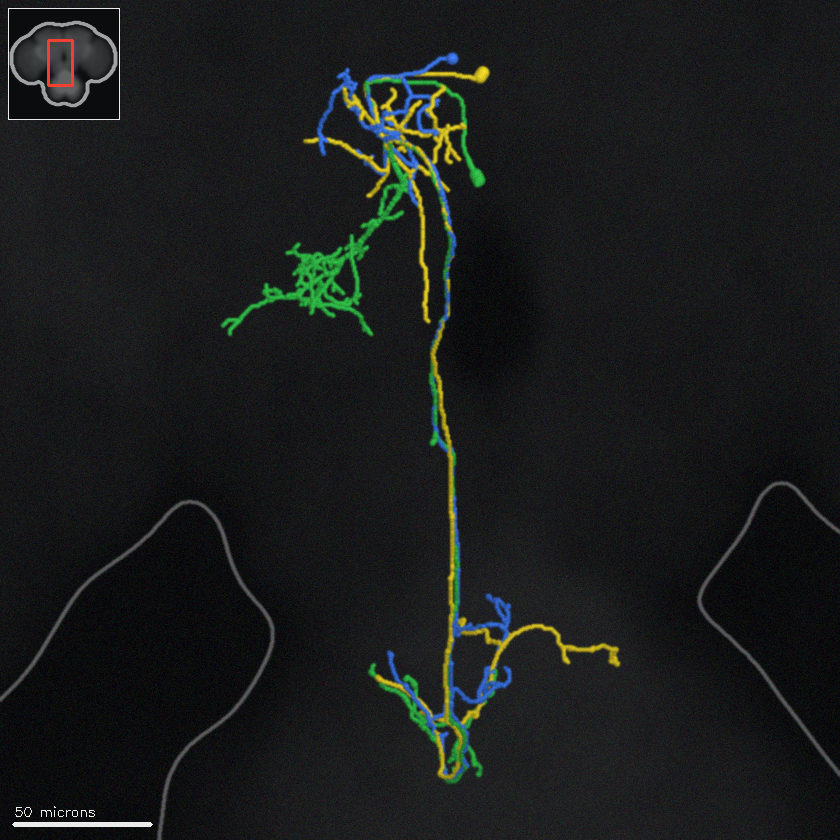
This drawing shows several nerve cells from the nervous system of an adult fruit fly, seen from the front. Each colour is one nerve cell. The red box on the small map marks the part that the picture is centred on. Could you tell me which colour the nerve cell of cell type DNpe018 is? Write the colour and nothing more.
blue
